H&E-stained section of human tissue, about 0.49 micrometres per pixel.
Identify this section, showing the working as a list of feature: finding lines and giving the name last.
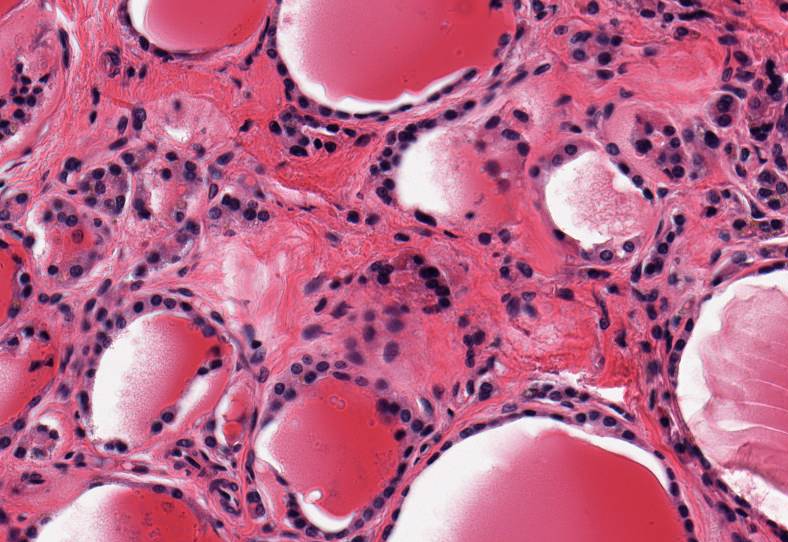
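Follicles: rounded, varying size, largest at top, bottom and right edges
Content: homogeneous pink colloid in the larger follicles
Lining: single layer, flattened to low cuboidal cells, in large follicles
Nuclei: mostly small, round, darkly stained throughout
Name: thyroid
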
